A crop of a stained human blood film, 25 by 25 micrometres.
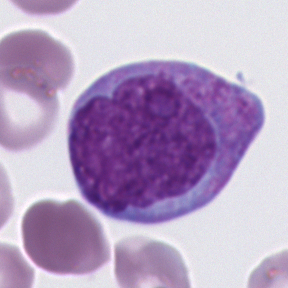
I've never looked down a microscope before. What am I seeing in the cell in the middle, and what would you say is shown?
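The cell is about 18 by 14 micrometres. A paler, rounded nucleolus-like area lies in the upper part of the nucleus. Pale blue cytoplasm forms its widest band on the right, with fine purplish granules scattered at the upper right. A tiny pale tag projects from the upper right edge. This is an atypical promyelocyte.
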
